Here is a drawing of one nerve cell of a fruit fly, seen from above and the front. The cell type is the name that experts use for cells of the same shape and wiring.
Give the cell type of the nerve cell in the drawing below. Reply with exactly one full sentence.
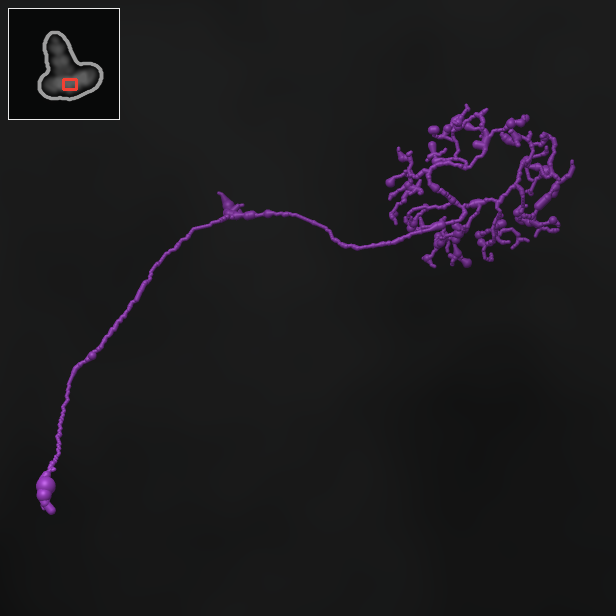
To the cell type ER3d_b belongs this nerve cell.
